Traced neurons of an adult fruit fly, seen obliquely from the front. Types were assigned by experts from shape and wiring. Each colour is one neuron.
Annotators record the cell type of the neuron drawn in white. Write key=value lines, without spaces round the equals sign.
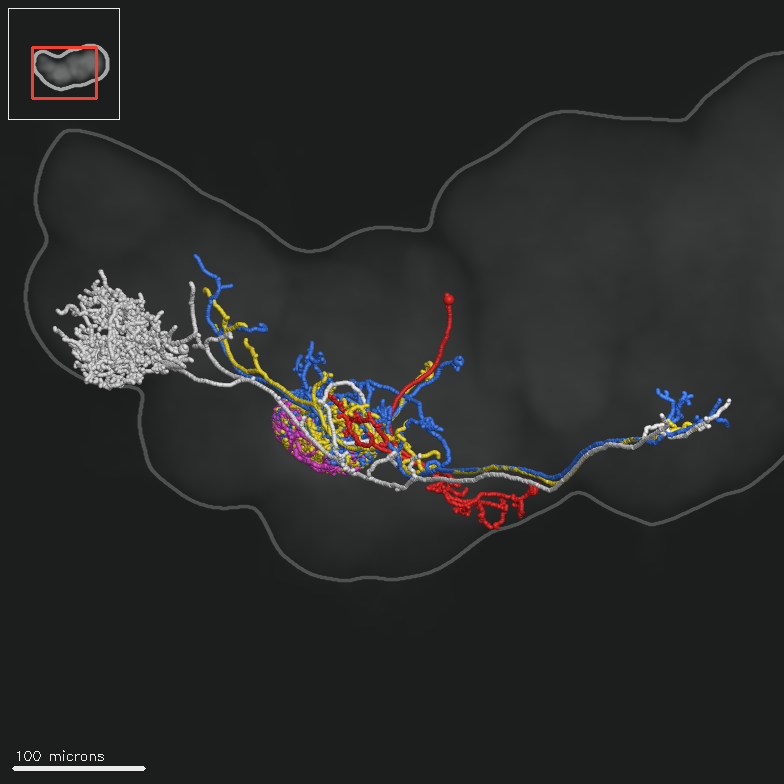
cell_type=AN17A024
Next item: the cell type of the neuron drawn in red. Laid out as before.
cell_type=IN23B007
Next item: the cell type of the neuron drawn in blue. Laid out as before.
cell_type=AN17A015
